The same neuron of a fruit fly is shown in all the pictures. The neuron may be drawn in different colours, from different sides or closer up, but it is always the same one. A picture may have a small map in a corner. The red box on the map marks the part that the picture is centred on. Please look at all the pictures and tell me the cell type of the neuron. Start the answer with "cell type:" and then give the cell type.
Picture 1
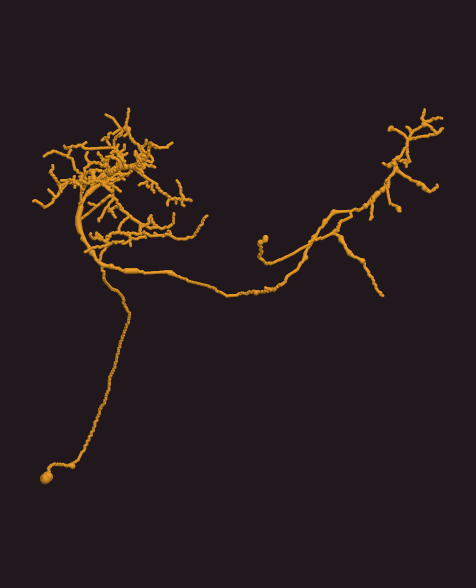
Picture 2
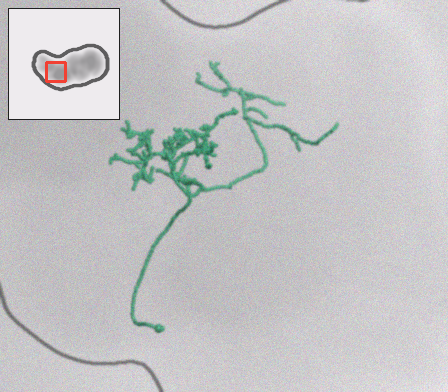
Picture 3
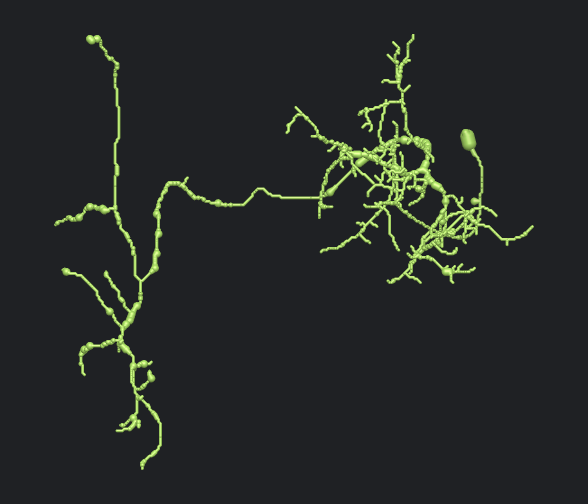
cell type: IN07B081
